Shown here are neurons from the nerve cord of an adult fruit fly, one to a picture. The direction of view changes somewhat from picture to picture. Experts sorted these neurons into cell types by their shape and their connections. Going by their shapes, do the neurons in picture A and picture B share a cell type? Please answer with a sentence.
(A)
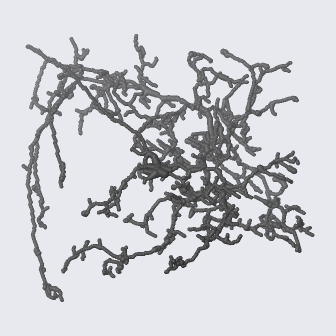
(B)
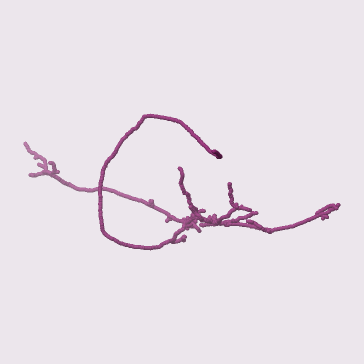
They are of different cell types.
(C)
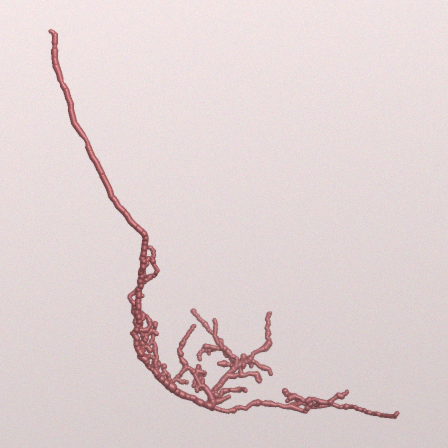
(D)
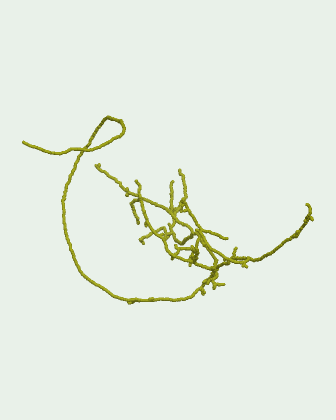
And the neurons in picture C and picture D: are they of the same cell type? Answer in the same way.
They are of different cell types.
